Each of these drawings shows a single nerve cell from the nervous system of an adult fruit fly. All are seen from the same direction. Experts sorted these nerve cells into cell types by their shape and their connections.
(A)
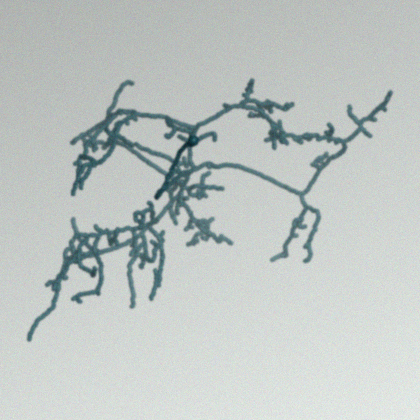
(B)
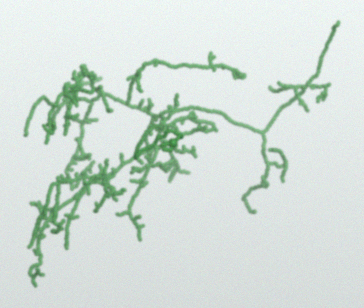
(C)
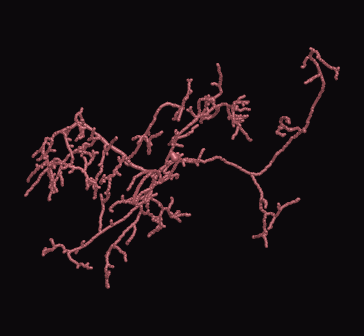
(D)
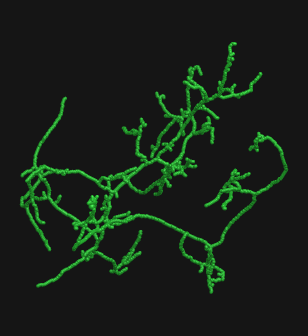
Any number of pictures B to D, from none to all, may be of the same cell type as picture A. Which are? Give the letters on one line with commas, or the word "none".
B, C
